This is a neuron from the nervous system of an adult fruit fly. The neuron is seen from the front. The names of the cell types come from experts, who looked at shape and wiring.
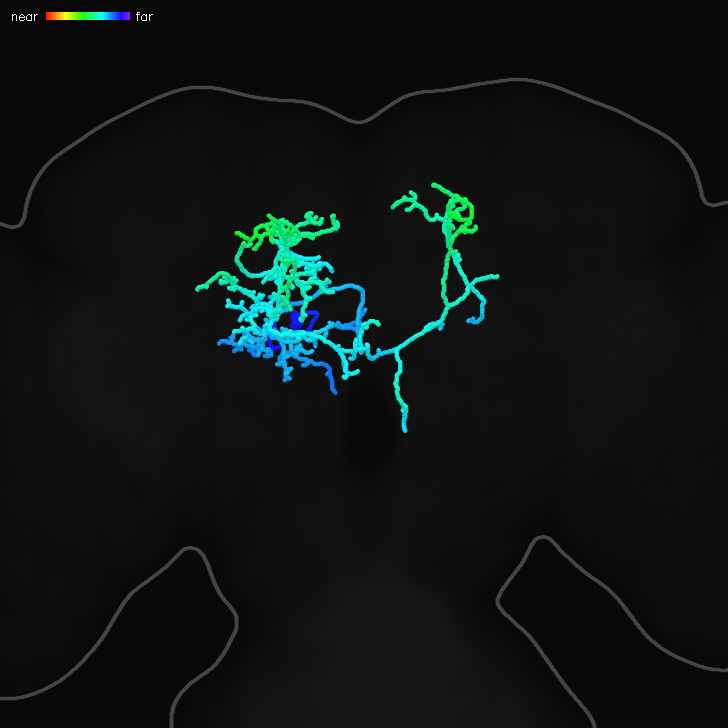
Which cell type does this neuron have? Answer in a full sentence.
The cell type is PS146.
